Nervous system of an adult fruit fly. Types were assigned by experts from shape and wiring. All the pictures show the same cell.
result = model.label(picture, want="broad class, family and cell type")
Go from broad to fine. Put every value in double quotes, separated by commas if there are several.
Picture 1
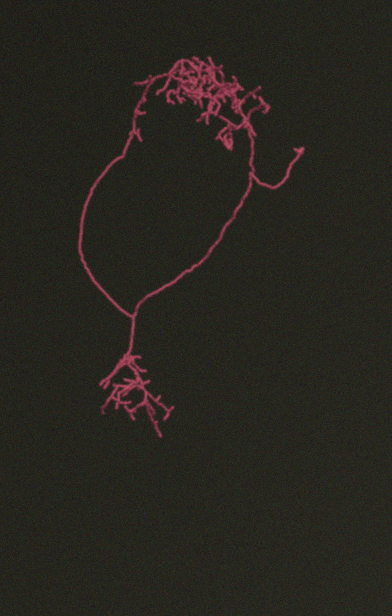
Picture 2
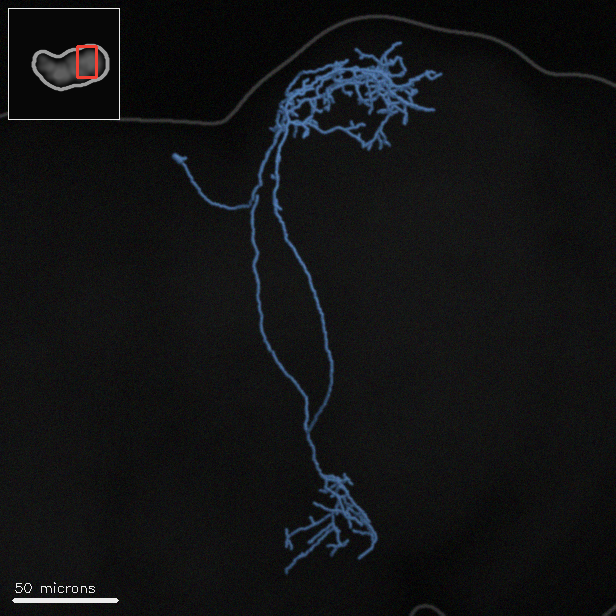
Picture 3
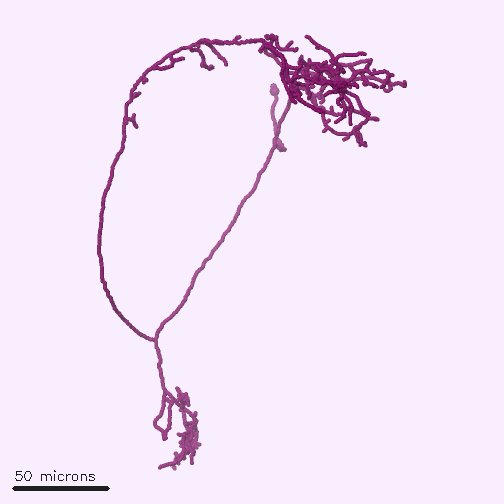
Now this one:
"central-brain intrinsic neuron", "hemilineage DM2_central", "CB4127"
